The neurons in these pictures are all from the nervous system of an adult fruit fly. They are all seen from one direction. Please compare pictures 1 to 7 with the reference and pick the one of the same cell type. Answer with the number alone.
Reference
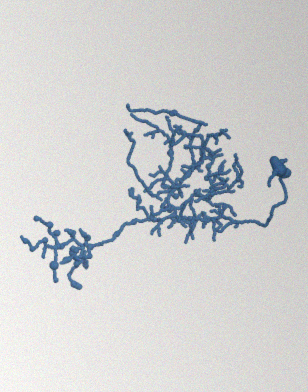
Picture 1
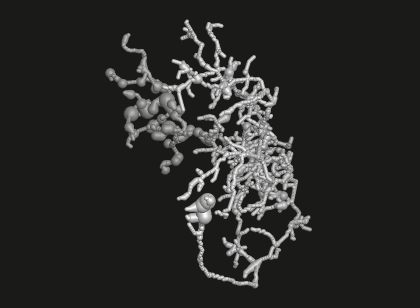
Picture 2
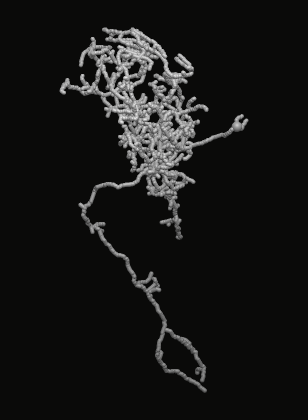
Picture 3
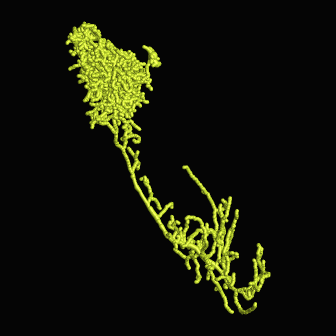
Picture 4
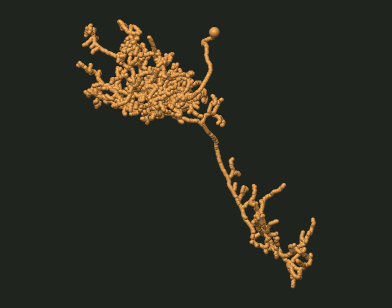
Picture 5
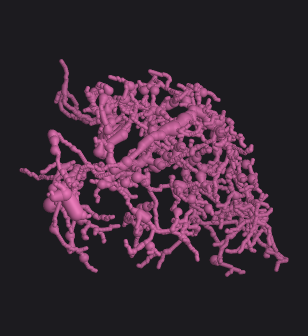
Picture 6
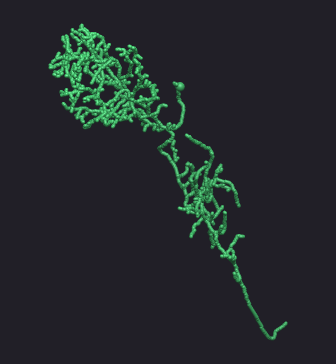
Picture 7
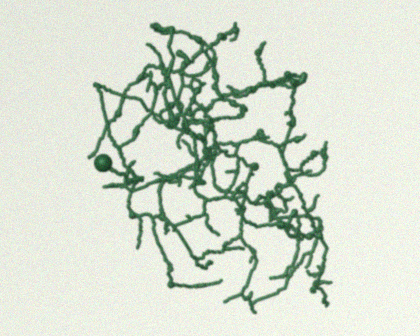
1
